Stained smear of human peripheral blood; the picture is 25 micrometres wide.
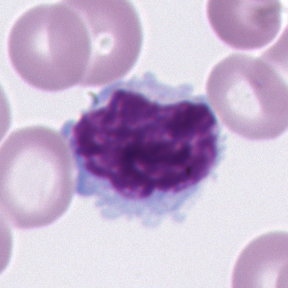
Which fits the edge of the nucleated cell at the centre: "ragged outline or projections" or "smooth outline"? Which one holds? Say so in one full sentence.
A rough edge runs around this cell.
